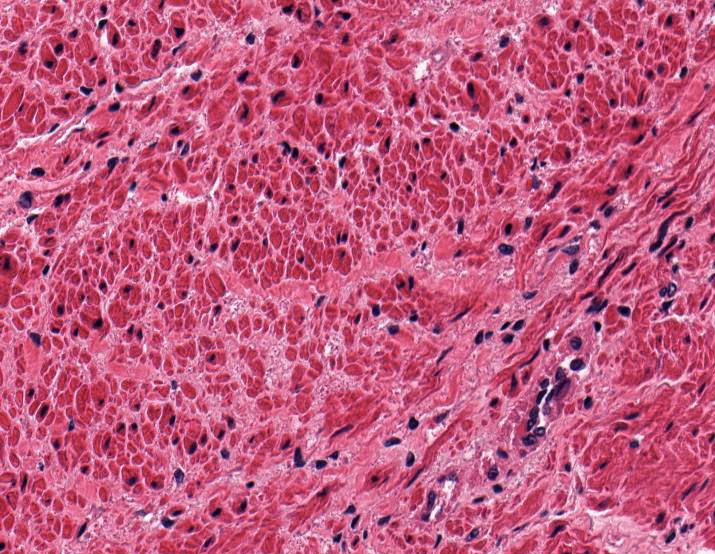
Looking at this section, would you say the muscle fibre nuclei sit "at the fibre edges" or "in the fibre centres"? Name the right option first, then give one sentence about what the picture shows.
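In the fibre centres. Where a nucleus is seen in a cross-cut fibre, it is a single dark nucleus lying centrally rather than at the fibre edge.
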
